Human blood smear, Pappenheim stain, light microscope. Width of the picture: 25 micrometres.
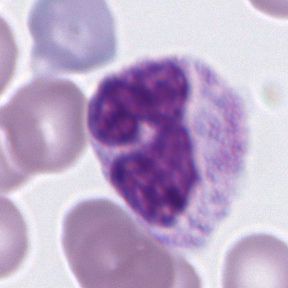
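Segmented neutrophil from a peripheral blood smear, about 17 by 13 micrometres. Its nucleus, about 14 by 10 micrometres, sits toward the left and takes up about 60% of the cell's area. The chromatin is dark purple and coarsely clumped, and you won't find any nucleoli. The cytoplasm is pale lilac with no vacuoles in it.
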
